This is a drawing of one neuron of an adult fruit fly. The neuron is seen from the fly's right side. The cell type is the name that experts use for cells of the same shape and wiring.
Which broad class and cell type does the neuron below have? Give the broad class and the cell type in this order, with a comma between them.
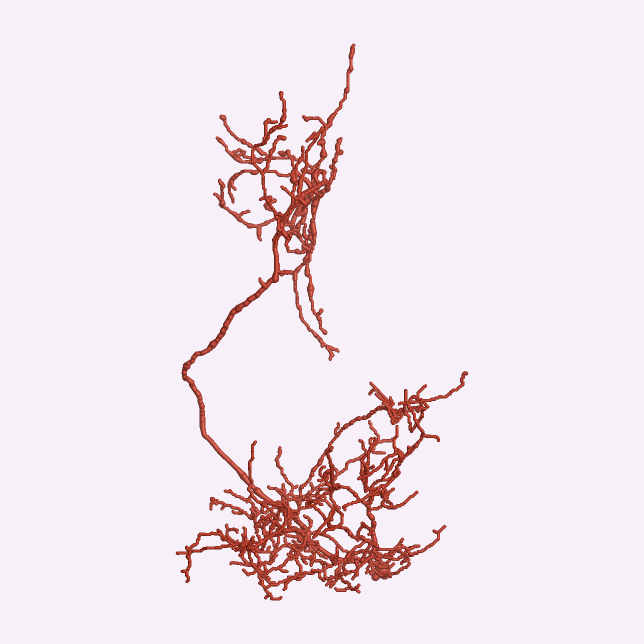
central-brain intrinsic neuron, GNG385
